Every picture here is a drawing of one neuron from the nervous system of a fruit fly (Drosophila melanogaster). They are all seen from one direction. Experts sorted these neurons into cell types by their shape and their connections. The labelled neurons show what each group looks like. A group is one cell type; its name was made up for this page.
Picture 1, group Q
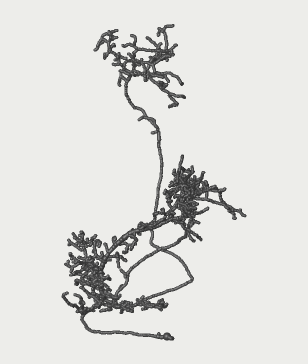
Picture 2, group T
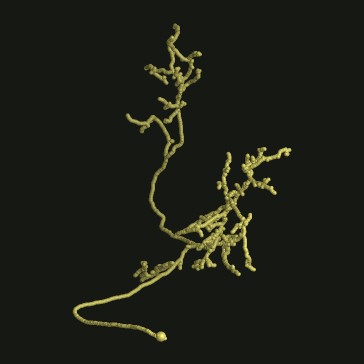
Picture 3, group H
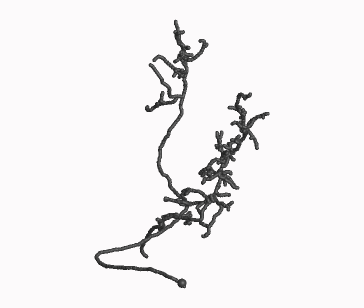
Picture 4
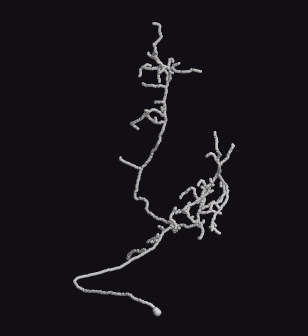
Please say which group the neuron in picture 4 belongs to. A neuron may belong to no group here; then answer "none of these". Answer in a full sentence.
It belongs to group T.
